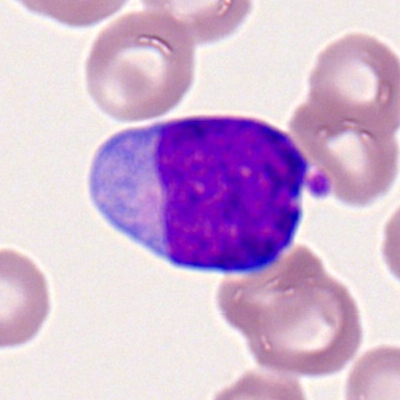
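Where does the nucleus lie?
It fills the right part of the cell and reaches the cell edge there; its border facing the cytoplasm is nearly straight.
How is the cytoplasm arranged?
It takes up roughly a third of the cell, all on one side, and is pale blue.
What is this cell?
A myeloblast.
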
